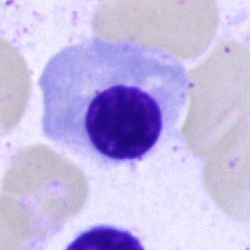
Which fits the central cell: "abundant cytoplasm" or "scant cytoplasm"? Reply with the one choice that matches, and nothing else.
Abundant cytoplasm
